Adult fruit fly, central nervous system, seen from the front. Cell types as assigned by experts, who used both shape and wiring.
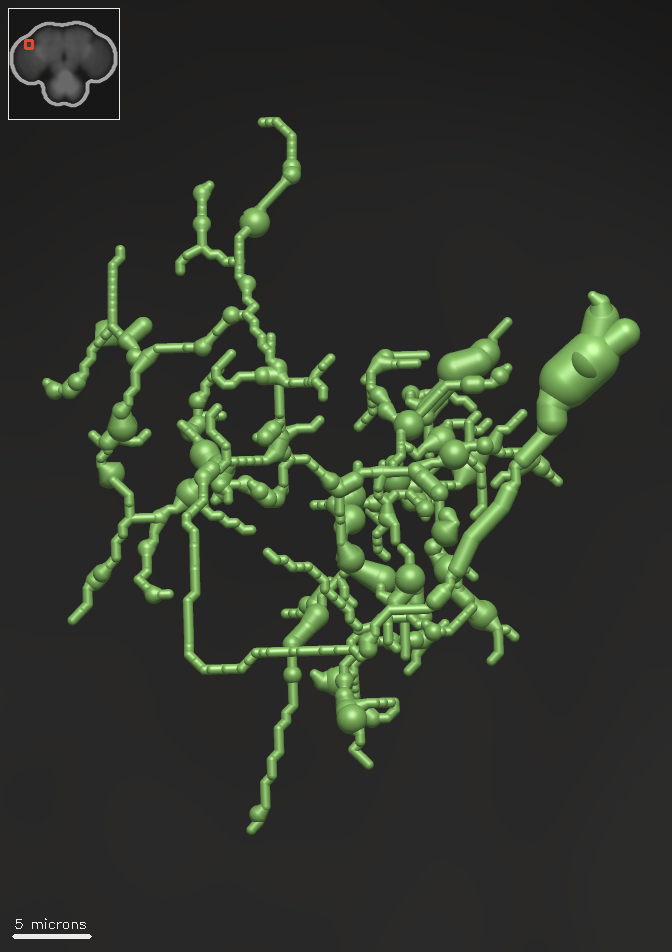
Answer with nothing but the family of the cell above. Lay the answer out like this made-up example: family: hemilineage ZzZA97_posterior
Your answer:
family: Dm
